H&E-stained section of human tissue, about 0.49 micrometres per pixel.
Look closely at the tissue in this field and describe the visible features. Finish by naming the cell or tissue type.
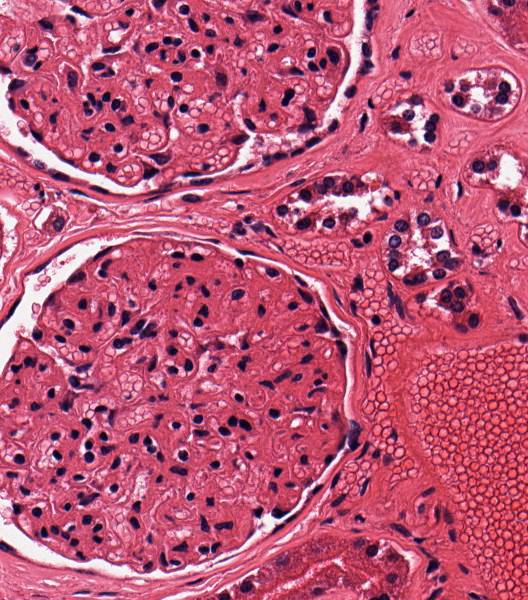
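Two large rounded glomeruli fill most of the left half, at upper and lower left. Their tufts are densely cellular, dark round nuclei spread evenly. At upper right, cuboidal cells with dark round nuclei line small tubules with pale open lumens. Between glomeruli and tubules lies pink fibrous stroma with scattered elongated nuclei. This is renal cortex.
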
